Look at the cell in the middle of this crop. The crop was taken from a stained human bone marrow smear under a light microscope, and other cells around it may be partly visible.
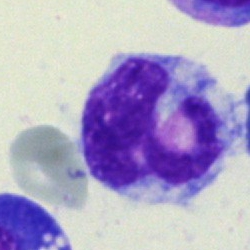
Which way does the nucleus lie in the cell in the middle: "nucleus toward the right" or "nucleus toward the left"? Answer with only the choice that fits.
Nucleus toward the left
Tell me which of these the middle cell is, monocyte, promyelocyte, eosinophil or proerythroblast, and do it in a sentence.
The cell marked by its central position in the crop is a monocyte.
